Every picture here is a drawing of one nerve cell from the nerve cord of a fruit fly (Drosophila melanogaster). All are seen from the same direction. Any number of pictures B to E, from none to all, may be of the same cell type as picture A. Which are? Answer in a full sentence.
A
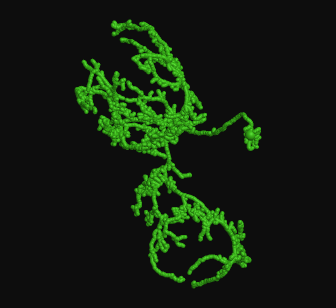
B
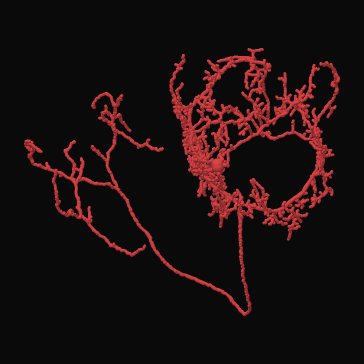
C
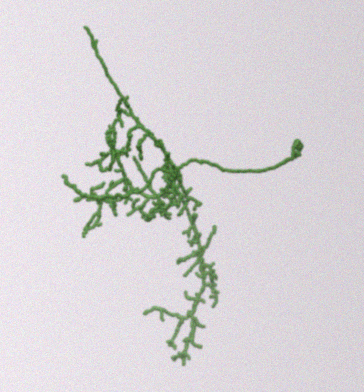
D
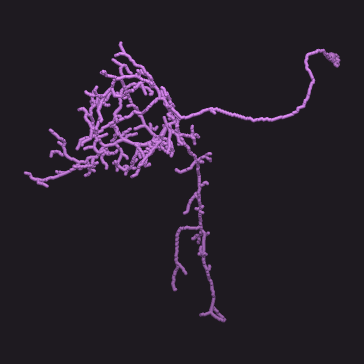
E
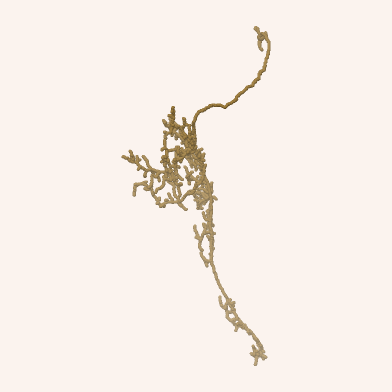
Picture B is of the same cell type.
